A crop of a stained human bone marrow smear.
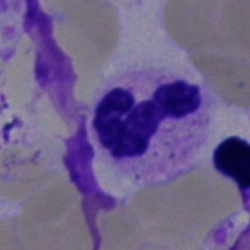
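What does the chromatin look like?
Dark purple and dense.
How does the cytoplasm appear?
Pale pinkish-lilac, with small purple dots scattered through it.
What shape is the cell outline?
Roughly round.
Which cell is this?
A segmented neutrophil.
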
